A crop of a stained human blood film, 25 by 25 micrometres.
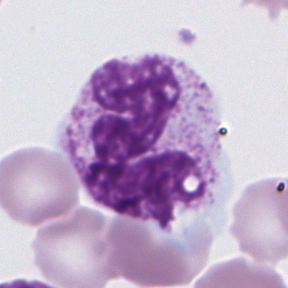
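Segmented neutrophil in a stained smear of peripheral blood. Notice first that the cell's outline is roughly round. Its nucleus is folded into broad lobes that stay joined by wide bands, and the chromatin is dark purple with paler patches scattered through it. Now look at the lower right of the nucleus, where a single round, clear vacuole lies.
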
